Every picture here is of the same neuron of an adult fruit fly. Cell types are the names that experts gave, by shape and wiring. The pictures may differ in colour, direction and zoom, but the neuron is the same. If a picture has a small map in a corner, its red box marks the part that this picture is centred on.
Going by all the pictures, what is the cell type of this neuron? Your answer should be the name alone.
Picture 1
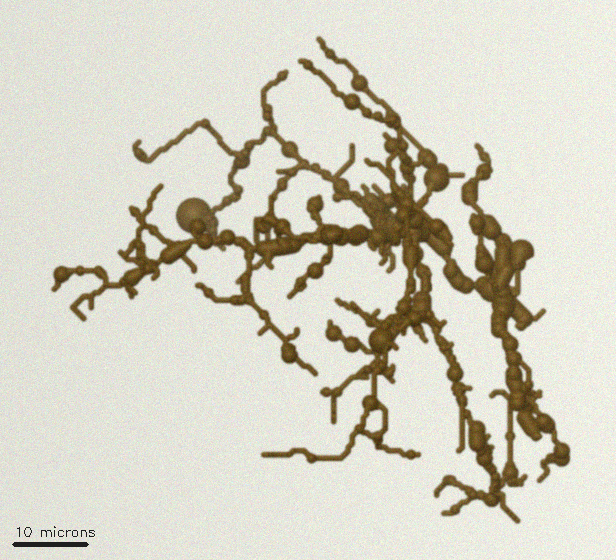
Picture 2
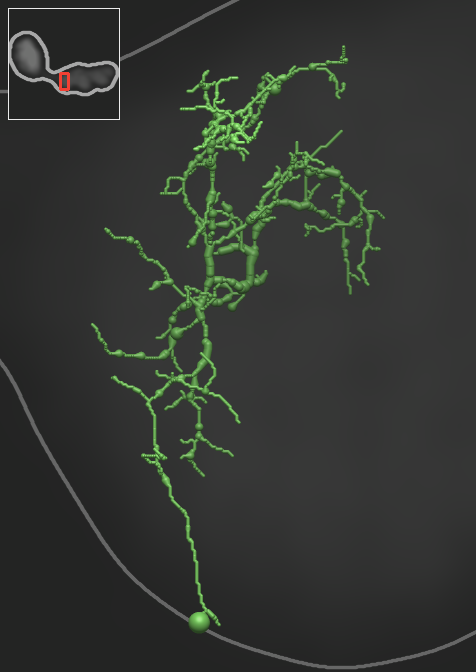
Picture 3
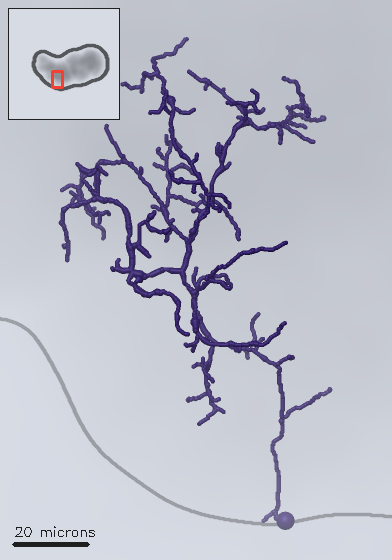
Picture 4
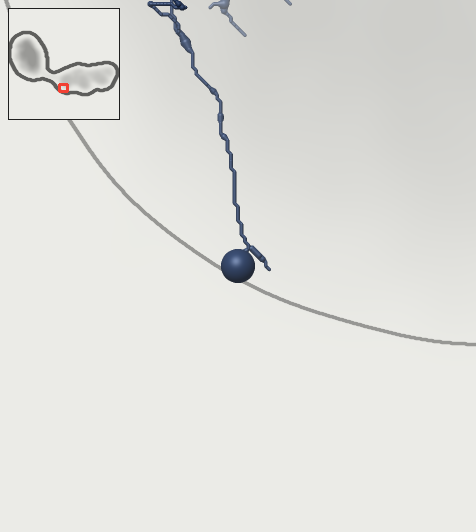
IN13A050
